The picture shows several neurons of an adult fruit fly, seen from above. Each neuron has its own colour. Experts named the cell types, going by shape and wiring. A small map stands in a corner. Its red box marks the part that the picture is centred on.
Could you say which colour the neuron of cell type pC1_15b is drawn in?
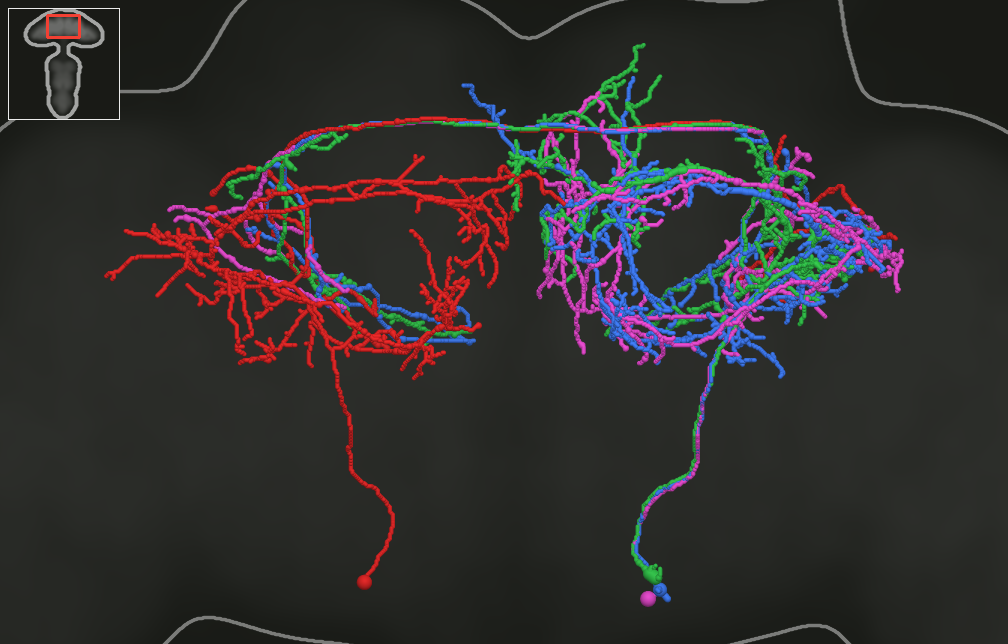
blue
